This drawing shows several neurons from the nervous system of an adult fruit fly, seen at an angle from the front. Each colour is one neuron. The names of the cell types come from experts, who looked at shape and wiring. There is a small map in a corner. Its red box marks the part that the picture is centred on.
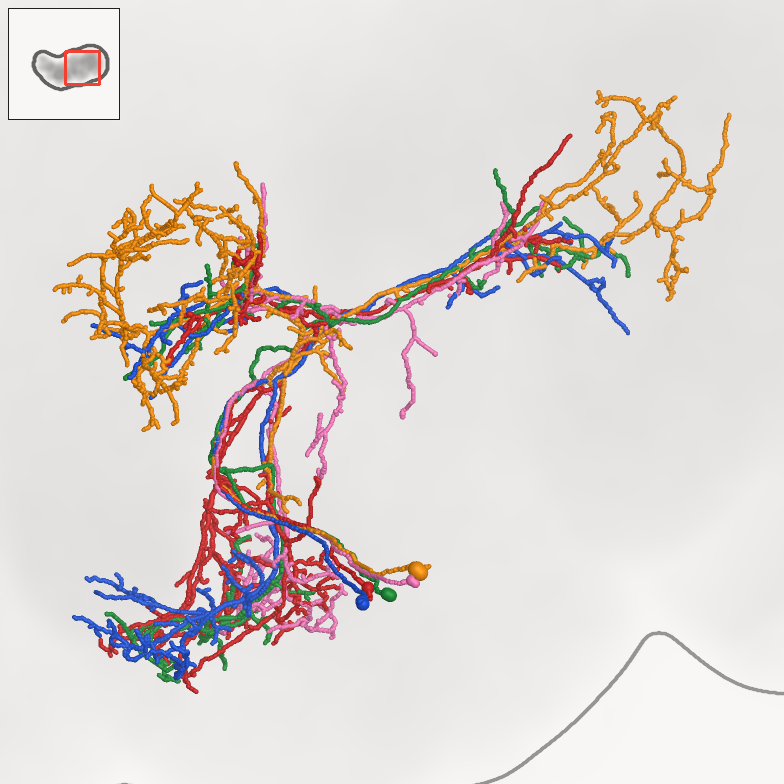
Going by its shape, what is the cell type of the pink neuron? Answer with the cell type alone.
VES024_a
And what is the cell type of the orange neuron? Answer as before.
VES022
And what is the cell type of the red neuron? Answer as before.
CL122_b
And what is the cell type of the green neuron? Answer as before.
CL120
